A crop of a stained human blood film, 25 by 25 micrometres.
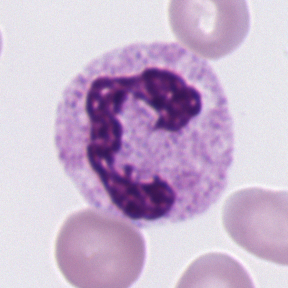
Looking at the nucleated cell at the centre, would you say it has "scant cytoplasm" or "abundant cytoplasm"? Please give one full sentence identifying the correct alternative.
Its cytoplasm is plentiful around the nucleus.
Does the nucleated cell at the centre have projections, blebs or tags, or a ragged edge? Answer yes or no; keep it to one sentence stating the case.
No, along its edge the cell is smooth rather than rough.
